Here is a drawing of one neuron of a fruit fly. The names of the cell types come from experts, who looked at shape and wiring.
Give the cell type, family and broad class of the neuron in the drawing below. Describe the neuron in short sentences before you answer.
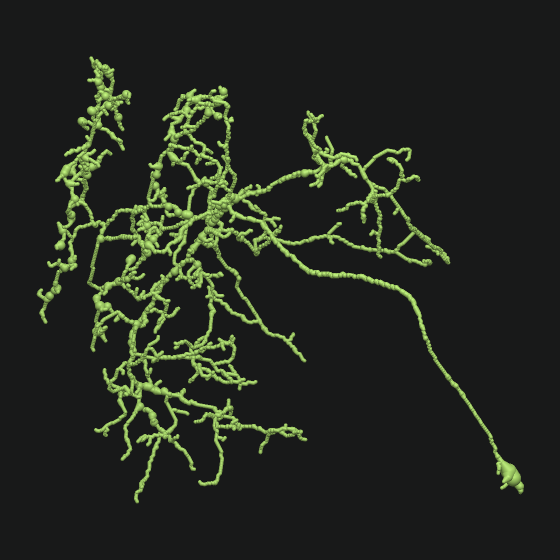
Its cell body lies at the lower right of the picture. More than a hundred branch ends can be seen. It is of cell type SMP160. The family is hemilineage VLPa1_medial. Its broad class is central-brain intrinsic neuron.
